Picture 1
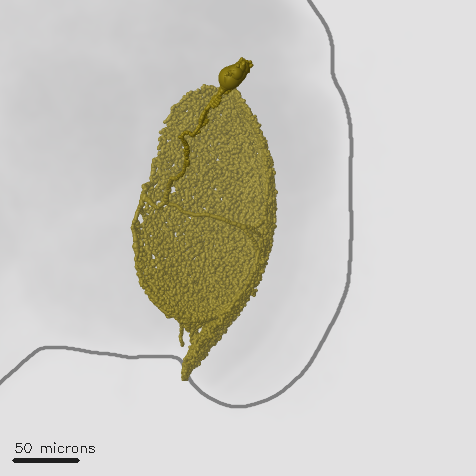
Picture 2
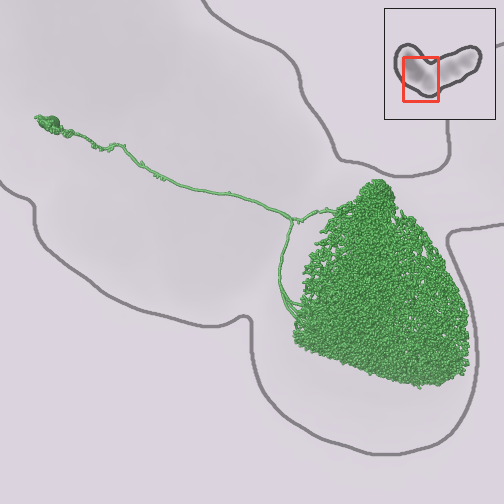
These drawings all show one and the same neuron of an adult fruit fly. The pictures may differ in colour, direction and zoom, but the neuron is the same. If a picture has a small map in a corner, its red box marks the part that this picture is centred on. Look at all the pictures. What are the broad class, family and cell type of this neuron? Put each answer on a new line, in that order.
optic-lobe intrinsic neuron
CT
CT1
